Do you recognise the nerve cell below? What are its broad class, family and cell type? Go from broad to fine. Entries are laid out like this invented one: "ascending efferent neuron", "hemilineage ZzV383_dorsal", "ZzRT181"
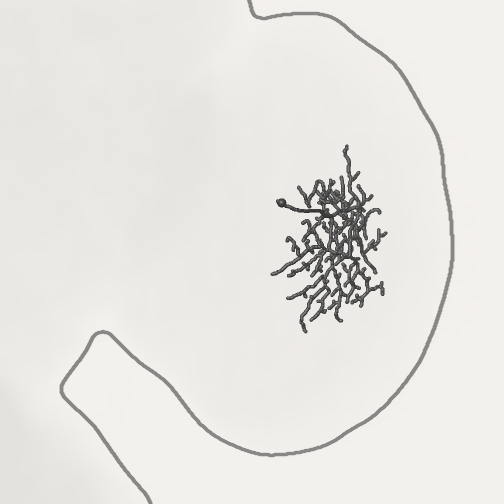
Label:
"optic-lobe intrinsic neuron", "Dm", "Dm18"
